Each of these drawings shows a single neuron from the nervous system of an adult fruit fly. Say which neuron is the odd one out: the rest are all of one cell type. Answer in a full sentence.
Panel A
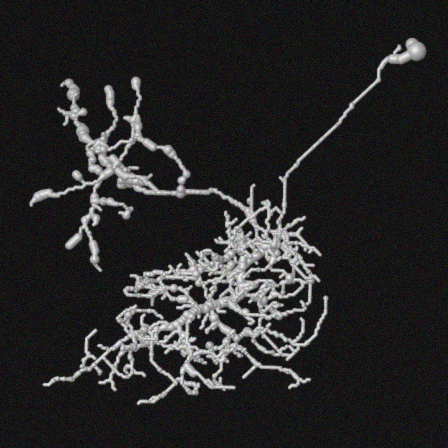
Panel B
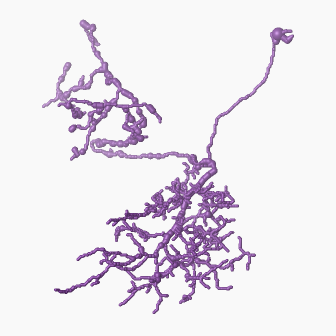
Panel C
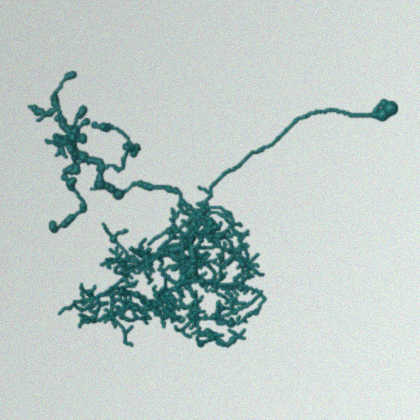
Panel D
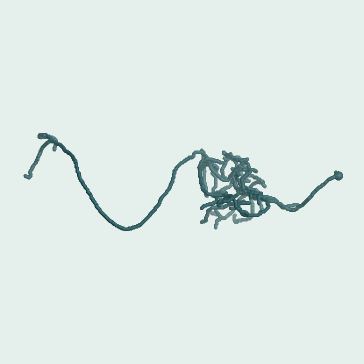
The neuron in panel D is of another cell type than the rest.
